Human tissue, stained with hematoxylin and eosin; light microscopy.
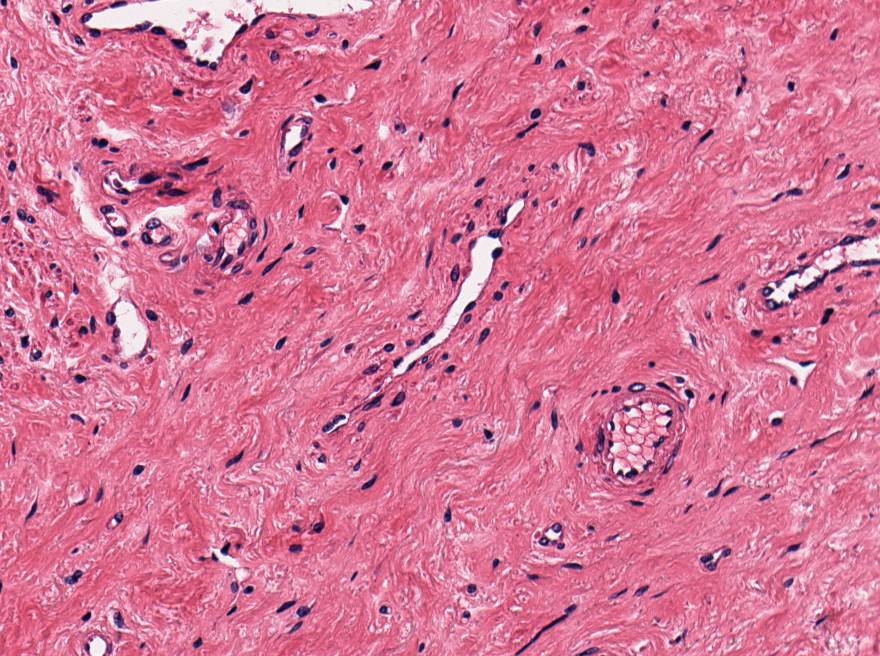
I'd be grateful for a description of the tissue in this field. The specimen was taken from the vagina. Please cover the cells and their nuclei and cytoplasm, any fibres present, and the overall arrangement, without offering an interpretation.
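Dense pink fibrous stroma fills everything, no epithelium. Follow the wavy collagen fibres interlacing in varied directions, not straight parallel bundles. Nuclei: sparse, small, dark, spindle-shaped, fairly evenly scattered. Right of centre, below the middle, find a round structure: pale bubbly contents ringed by flattened cells.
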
